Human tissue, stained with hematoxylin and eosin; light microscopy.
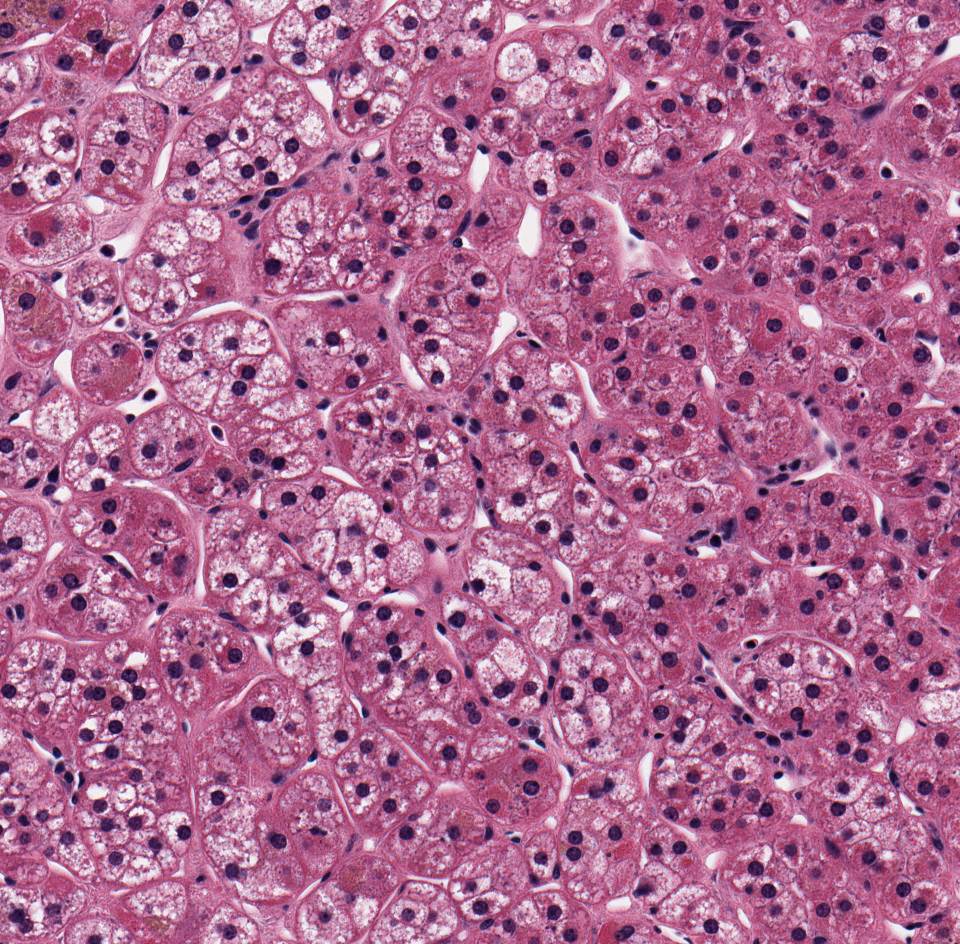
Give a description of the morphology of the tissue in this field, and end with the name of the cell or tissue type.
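Across the whole field, see how the cells are grouped in rounded nests and short cords, separated by thin partitions. They are large and polygonal, with abundant cytoplasm and distinct borders. Left and centre, the cytoplasm is mostly pale and finely vacuolated; toward the upper right, cells are more solidly pink. The partitions carry small flattened, elongated nuclei and narrow thin-walled vascular spaces. This is adrenal gland.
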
